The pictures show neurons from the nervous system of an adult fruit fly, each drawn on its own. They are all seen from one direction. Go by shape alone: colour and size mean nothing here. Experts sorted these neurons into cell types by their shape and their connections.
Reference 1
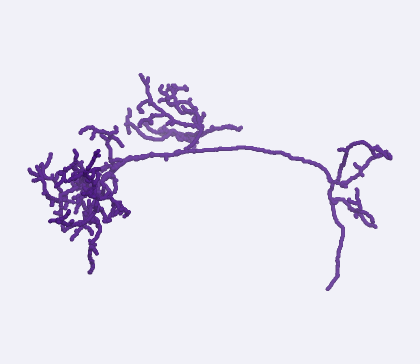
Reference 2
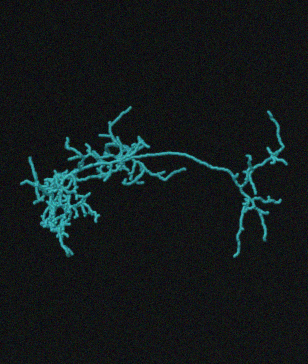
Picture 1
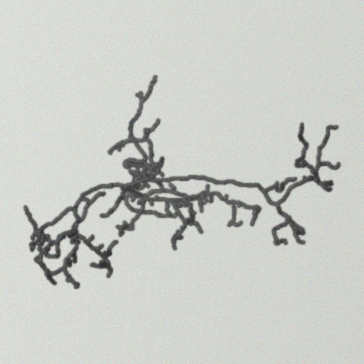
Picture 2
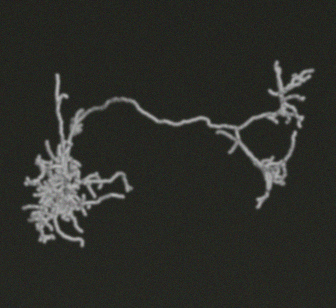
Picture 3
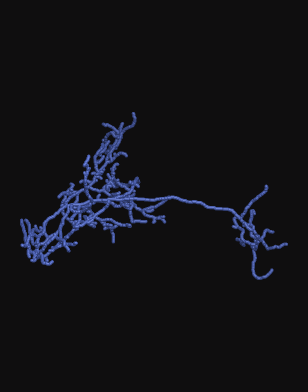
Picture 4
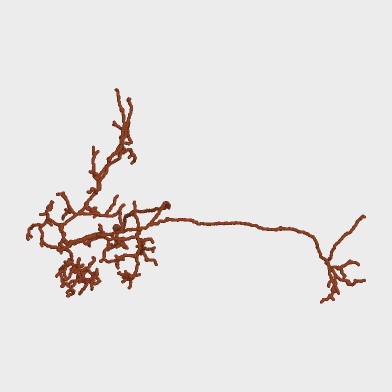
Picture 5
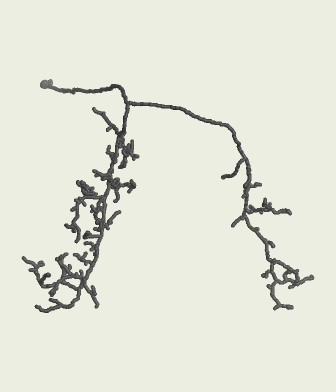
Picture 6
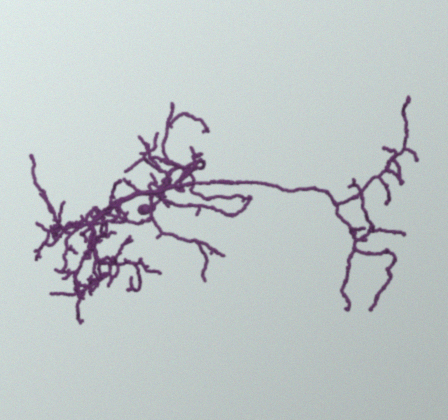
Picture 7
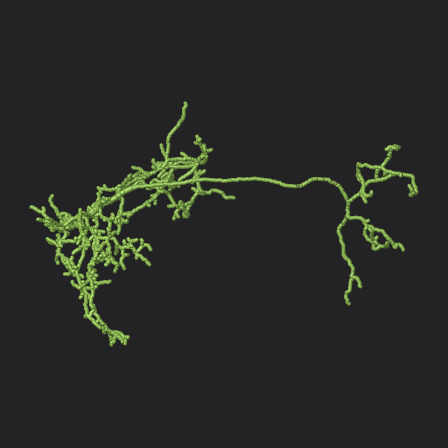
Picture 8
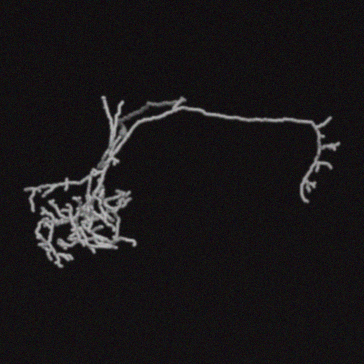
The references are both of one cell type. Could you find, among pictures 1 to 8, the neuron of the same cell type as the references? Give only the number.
7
